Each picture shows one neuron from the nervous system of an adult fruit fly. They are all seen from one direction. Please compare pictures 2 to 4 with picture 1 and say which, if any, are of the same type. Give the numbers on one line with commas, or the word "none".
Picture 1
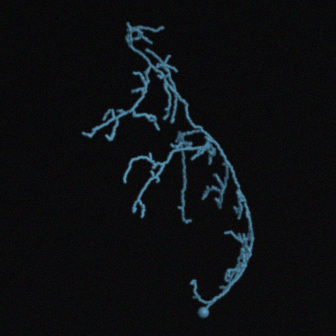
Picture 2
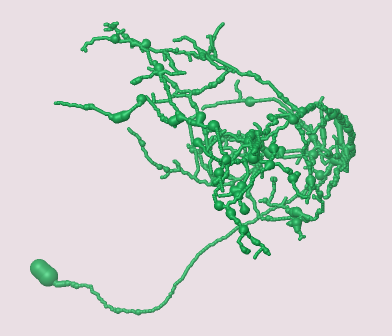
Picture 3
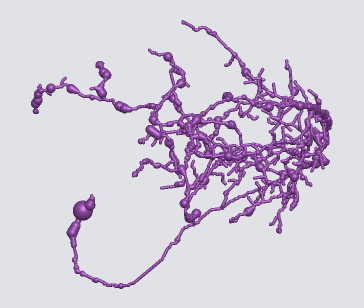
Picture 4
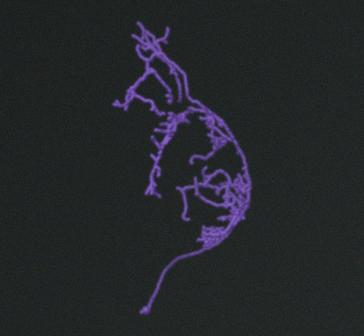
2, 3, 4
